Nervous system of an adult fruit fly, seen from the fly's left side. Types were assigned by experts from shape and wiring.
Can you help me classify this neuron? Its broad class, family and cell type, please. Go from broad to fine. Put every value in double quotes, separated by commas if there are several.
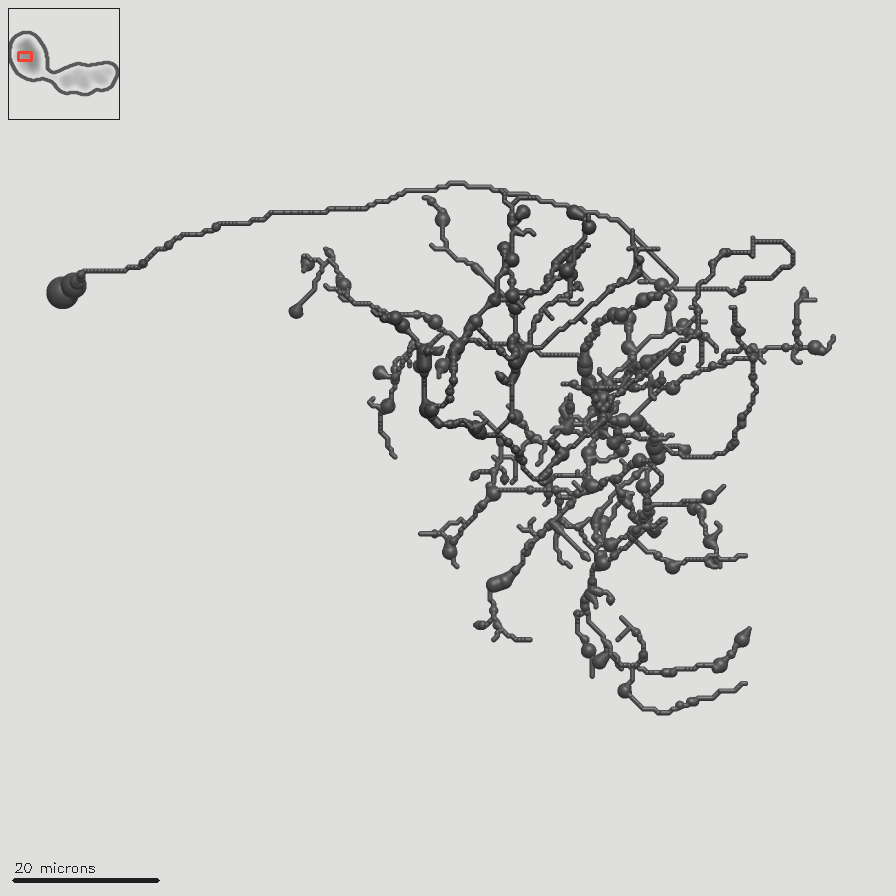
"central-brain intrinsic neuron", "hemilineage VLPa2", "CB4168"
